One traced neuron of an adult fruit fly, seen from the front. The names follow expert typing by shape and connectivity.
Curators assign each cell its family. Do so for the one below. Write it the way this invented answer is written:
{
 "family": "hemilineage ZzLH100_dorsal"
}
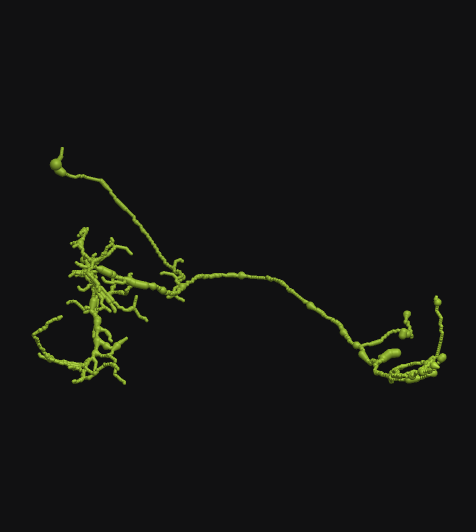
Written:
{
 "family": "hemilineage 07B"
}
